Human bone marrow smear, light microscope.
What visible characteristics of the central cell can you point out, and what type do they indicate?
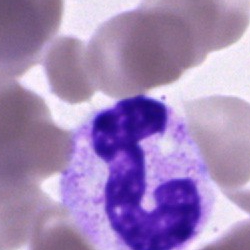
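The cell has a roughly round outline. Its nucleus forms a single thick curved band, bent into a C shape, and no nucleoli are visible in it. Many fine pinkish-violet granules fill the cytoplasm. This is a band neutrophil.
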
